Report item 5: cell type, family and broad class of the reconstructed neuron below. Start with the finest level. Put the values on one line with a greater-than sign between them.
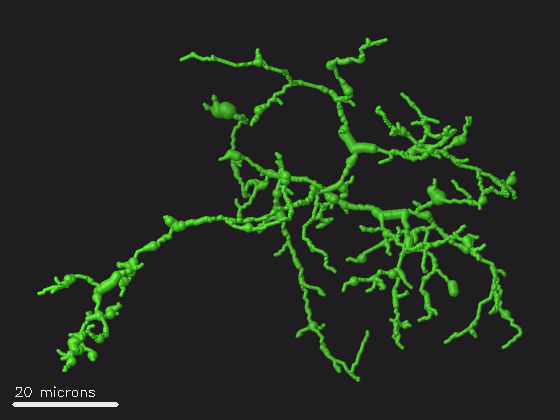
IN21A079 > hemilineage 21A > nerve-cord intrinsic neuron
